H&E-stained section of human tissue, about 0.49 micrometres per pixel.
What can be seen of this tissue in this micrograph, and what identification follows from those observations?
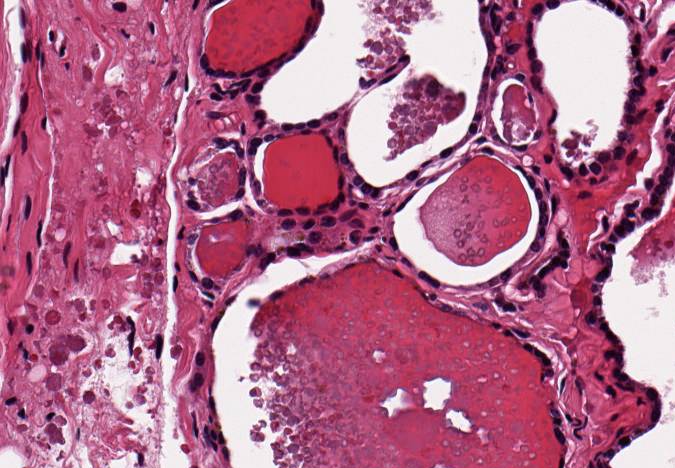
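Closely packed rounded follicles of varying size fill the right two-thirds; a fibrous band occupies the left third. Flattened to cuboidal cells with small dark round nuclei line them in a single layer. Several small upper-centre follicles contain homogeneous deep red colloid. This is thyroid.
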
